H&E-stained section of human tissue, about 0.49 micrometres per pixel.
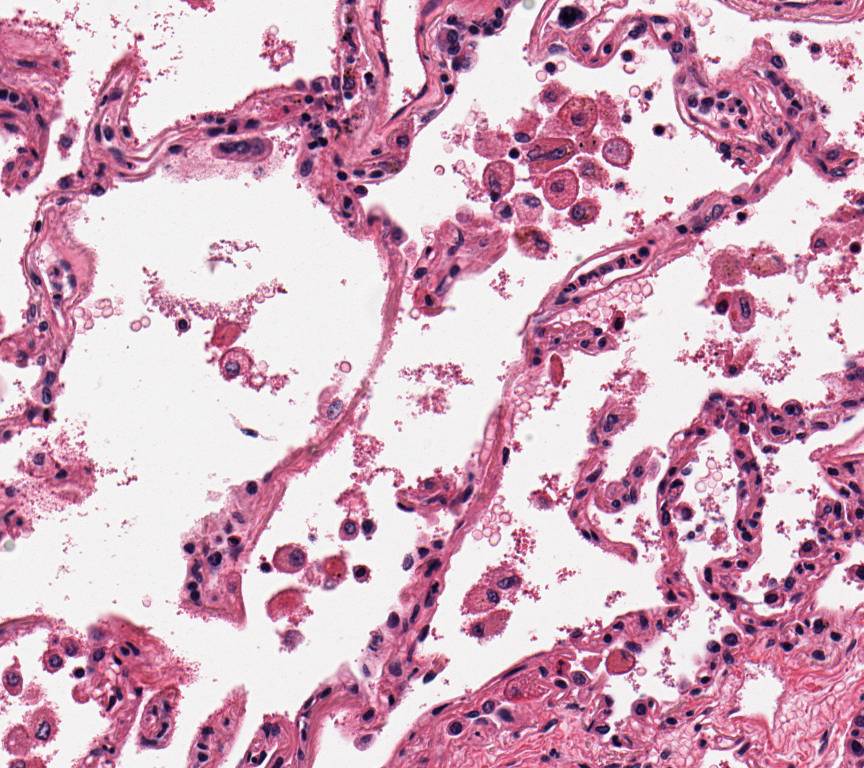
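Lung, stained with haematoxylin and eosin: most of the field is open, empty space split up by thin, branching pink walls. The walls are mostly just a few cells thick, thicker toward the lower right. Flattened cells with elongated dark nuclei line most of them. At upper centre, a loose cluster of large rounded cells with abundant pink cytoplasm and round nuclei floats free in the space.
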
